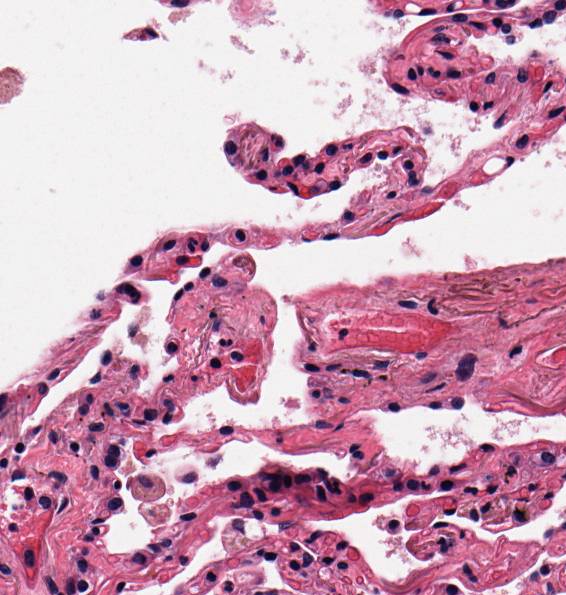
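Lung: looking at the septa, flattened lining cells have their dark nuclei along the surface that faces the empty spaces. Down at lower left, a few rounded cells with pale brownish granular cytoplasm sit free in the spaces. No glands anywhere, and no fat cells either.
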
